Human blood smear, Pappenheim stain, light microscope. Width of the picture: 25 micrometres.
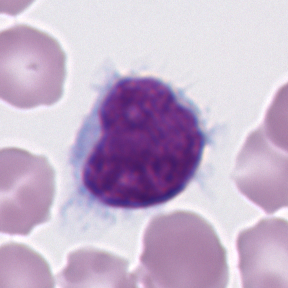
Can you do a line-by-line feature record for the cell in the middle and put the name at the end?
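Cytoplasm: only a scant pale blue rim around the nucleus, it seems
Margin: fine hair-like projections extending outward
Nucleus: fills most of the cell, about 12 by 10 micrometres
Nuclear outline: a shallow indentation on the left side
Name: hairy cell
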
